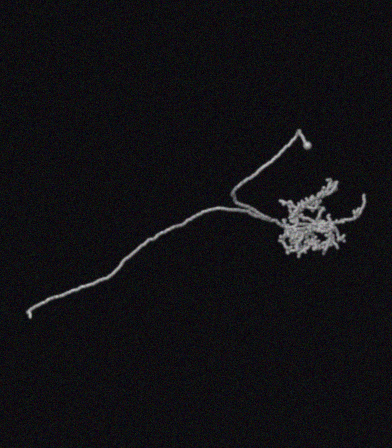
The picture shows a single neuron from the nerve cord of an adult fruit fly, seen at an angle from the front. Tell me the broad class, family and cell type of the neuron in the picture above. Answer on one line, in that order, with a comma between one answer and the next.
nerve-cord intrinsic neuron, hemilineage 23B, IN23B057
